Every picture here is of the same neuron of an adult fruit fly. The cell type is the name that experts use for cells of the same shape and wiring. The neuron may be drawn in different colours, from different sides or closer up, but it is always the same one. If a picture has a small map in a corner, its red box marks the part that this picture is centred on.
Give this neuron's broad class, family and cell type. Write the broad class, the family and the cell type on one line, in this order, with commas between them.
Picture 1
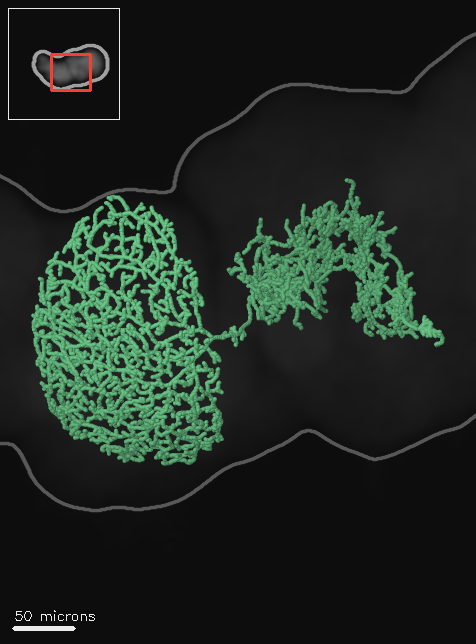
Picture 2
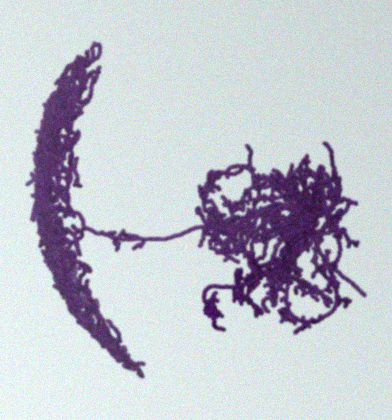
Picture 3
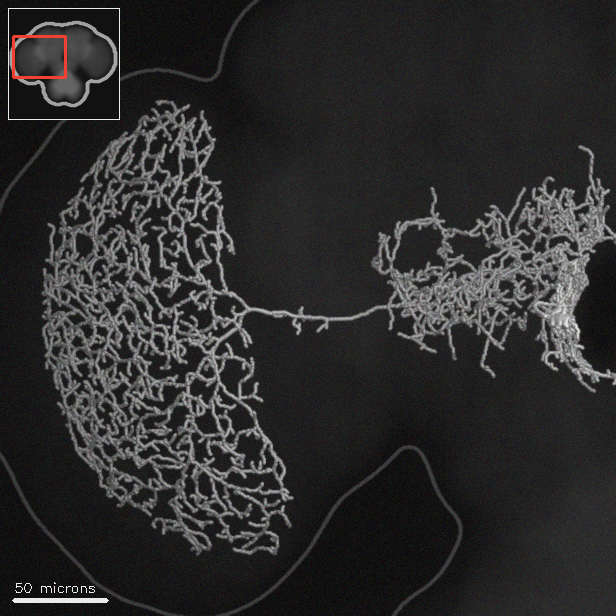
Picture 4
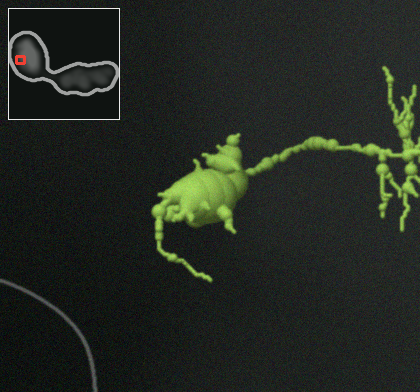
visual centrifugal neuron, OA, OA-AL2i4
